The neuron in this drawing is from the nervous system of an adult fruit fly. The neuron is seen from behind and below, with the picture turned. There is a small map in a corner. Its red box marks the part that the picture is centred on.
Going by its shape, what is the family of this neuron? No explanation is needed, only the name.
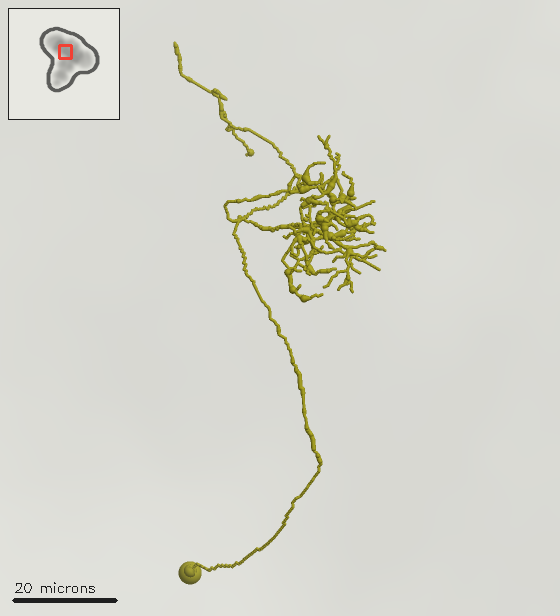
class CX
